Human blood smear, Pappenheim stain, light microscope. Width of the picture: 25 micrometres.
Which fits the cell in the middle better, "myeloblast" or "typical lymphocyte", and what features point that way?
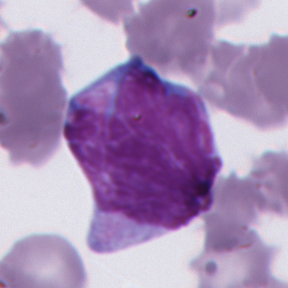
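Answer: myeloblast. Chromatin fine and streaky, crossed by thin pale lines, no coarse dark clumps.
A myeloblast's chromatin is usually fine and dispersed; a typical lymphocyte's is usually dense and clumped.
Cell about 18 by 15 micrometres.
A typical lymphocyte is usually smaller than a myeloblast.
Outline angular, straight edges meeting at corners; nucleus a single unlobed mass following that shape, about 15 by 13 micrometres, filling about 80% of the cell's area. Cytoplasm scant, pale grey-blue, seen mainly as a cap at the lower edge.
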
